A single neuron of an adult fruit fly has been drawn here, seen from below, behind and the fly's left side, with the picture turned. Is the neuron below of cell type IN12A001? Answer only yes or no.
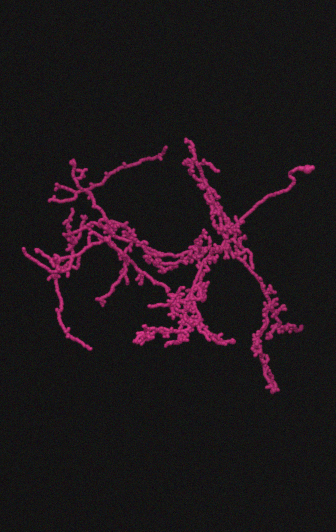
no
